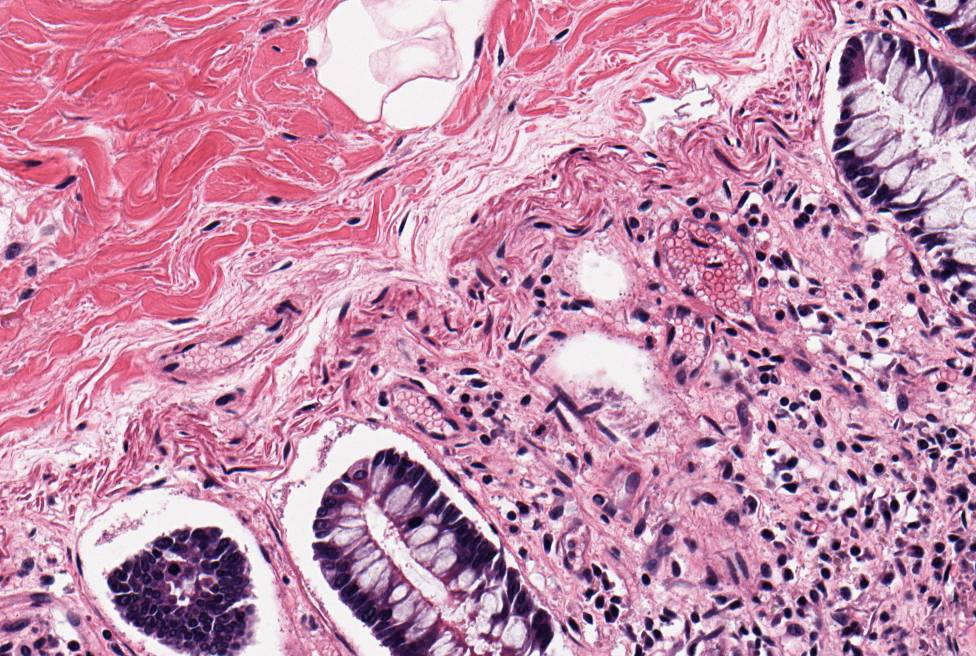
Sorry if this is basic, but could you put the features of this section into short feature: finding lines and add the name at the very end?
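Upper left: dense pink fibrous tissue.
Lower part and right side: cellular stroma holding glands.
Gland lining: just one layer of tall columnar cells, many of them goblet cells with pale mucin vacuoles.
Lining nuclei: dark, elongated, crowded at the cell base next to the stroma.
Lower right stroma: packed with small round cells with dark nuclei.
Name: transverse colon.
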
